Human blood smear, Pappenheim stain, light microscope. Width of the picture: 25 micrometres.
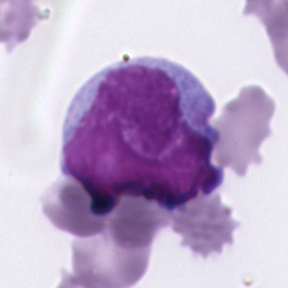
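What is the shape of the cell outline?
Smoothly rounded above, irregular and notched along the lower edge.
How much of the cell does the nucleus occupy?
Most of it, reaching the cell edge along the bottom; a pale curved fold crosses its middle.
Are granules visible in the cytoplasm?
None are visible.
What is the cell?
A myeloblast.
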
